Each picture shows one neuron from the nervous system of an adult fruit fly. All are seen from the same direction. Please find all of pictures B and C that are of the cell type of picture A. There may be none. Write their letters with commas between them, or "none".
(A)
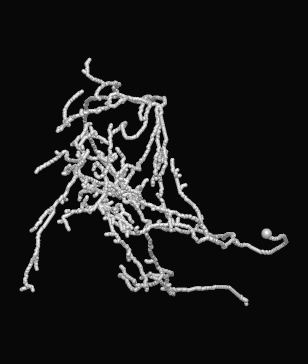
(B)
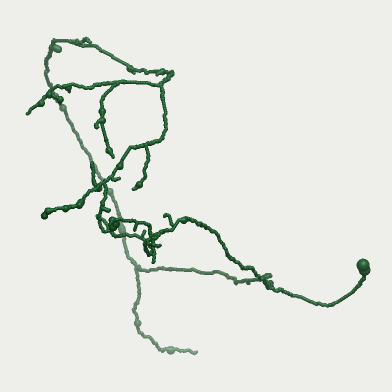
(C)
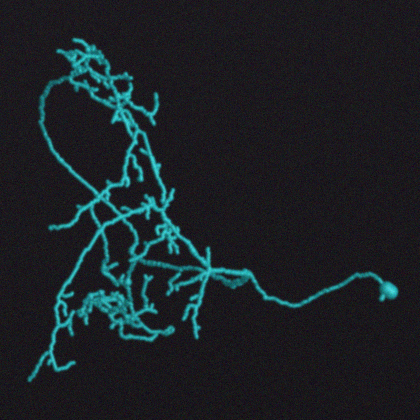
none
